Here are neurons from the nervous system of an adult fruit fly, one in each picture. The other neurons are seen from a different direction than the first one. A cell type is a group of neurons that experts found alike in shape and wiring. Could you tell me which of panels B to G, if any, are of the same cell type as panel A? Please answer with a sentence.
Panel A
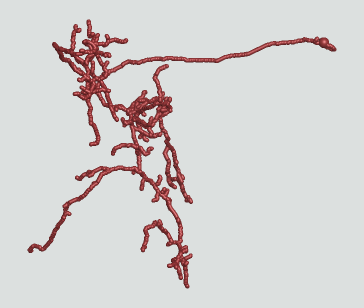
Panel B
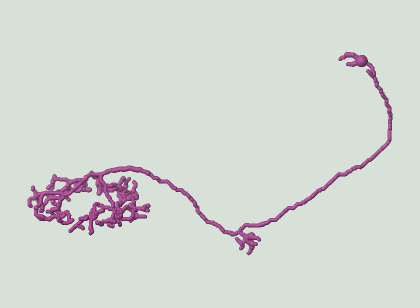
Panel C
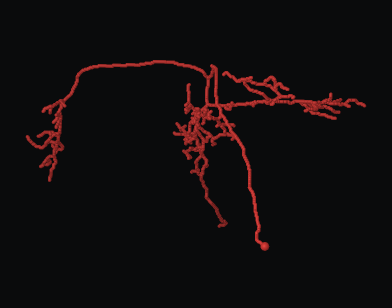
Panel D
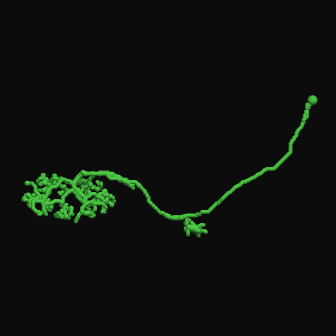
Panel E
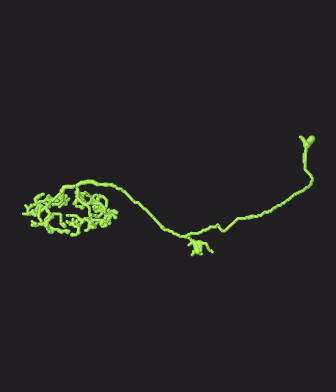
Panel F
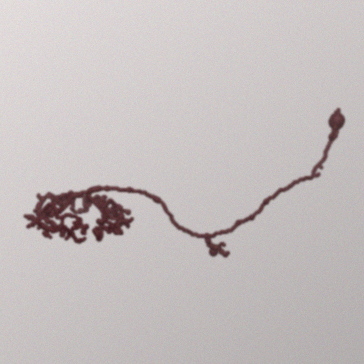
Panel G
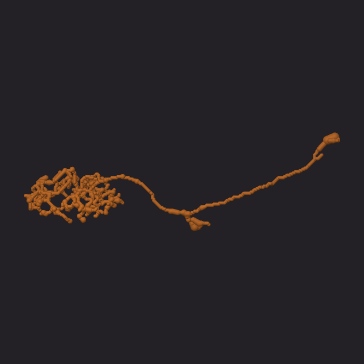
Panel C is of the same cell type.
